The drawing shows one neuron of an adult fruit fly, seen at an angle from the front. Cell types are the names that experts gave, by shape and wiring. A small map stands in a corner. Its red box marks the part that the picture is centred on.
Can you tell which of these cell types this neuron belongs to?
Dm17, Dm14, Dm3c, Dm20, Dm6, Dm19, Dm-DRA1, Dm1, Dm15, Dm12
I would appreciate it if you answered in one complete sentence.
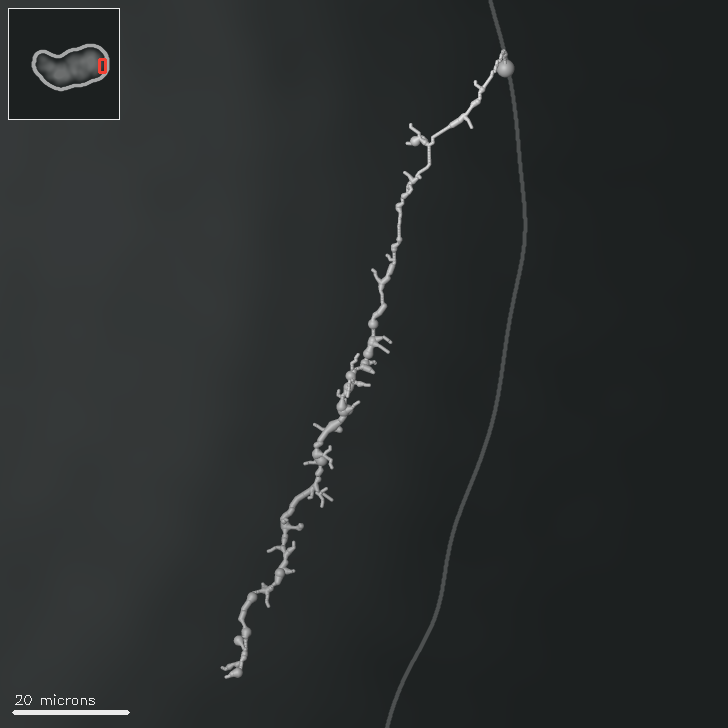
It is Dm3c that names the cell type of this neuron.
